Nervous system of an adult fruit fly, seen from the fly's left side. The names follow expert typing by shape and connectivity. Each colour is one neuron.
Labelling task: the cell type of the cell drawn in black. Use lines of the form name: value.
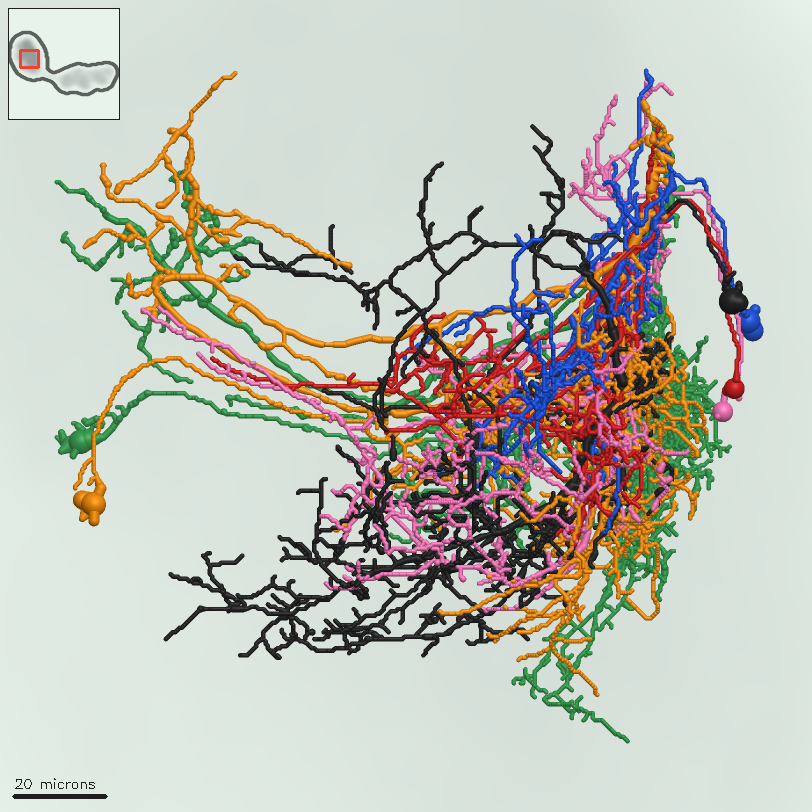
cell type: PS234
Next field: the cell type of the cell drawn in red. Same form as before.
cell type: WED151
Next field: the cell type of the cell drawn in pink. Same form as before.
cell type: PS261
